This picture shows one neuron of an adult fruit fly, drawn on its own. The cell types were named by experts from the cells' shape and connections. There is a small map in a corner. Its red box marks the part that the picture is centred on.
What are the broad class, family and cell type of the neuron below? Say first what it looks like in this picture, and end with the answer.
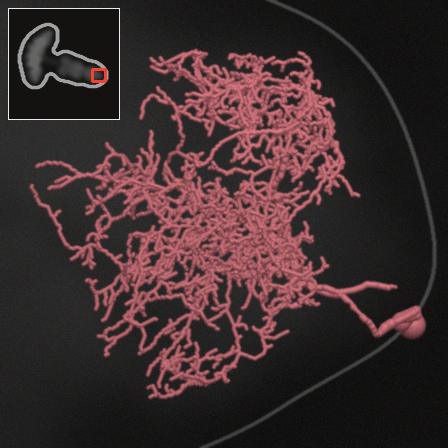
It is in the nerve cord and does not reach the brain. The picture shows more than a hundred branch ends. It is a motor neuron of the nerve cord. Its family is MNad. Its cell type is MNad61.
